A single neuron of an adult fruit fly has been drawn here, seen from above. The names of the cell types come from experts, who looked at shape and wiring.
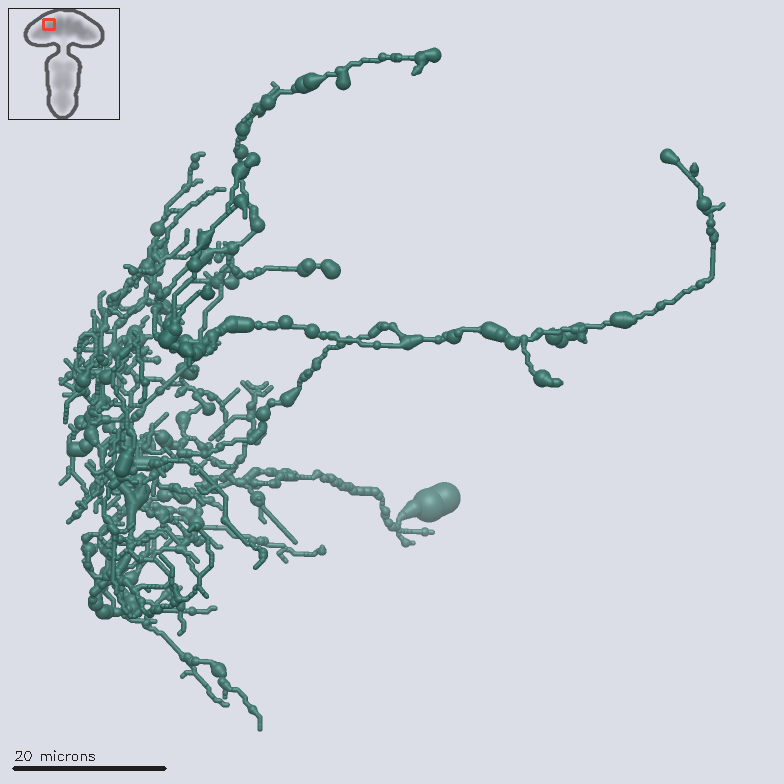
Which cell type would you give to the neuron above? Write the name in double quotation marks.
"AVLP333"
